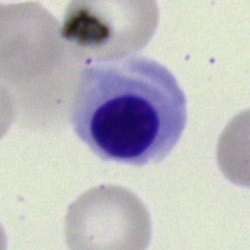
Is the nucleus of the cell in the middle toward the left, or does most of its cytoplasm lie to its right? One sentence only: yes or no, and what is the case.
Yes, most of its cytoplasm is located to the right of its nucleus.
